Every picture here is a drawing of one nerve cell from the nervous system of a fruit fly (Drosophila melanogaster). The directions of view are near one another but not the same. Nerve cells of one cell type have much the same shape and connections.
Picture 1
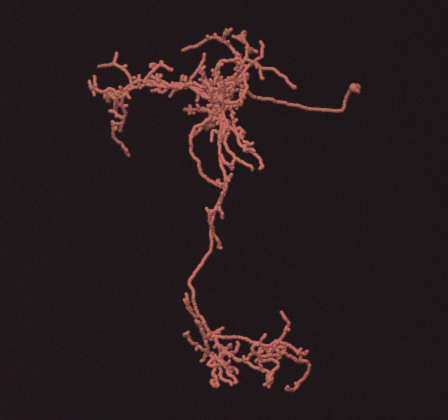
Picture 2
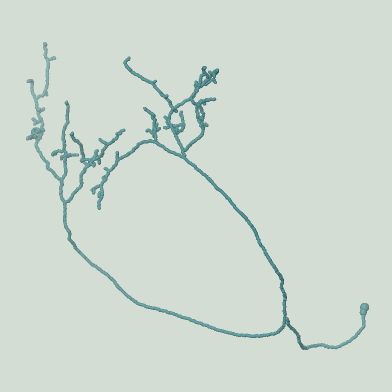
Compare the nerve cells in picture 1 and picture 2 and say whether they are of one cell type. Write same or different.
different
